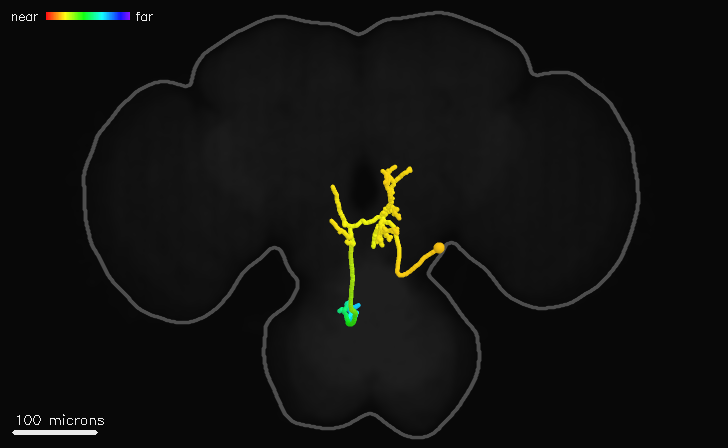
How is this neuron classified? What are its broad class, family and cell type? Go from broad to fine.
descending neuron; hemilineage LB6; DNg18_b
